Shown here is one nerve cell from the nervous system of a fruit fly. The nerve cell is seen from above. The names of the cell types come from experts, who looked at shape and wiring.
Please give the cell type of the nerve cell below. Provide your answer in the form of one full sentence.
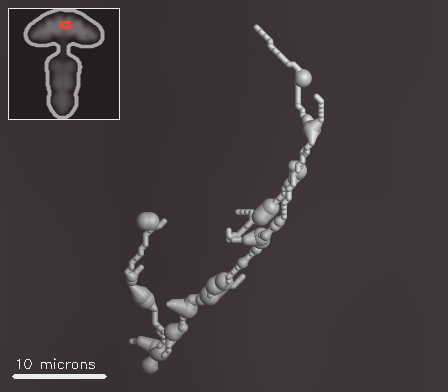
What this nerve cell is, by cell type, is CB1729.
